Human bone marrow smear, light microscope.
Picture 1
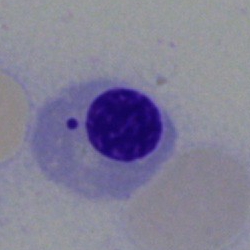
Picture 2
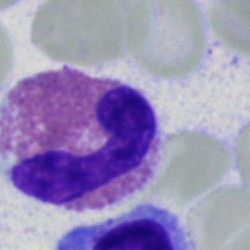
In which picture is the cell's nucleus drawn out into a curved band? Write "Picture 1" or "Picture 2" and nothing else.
Picture 2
